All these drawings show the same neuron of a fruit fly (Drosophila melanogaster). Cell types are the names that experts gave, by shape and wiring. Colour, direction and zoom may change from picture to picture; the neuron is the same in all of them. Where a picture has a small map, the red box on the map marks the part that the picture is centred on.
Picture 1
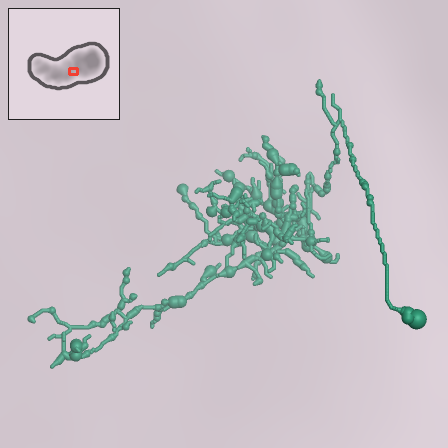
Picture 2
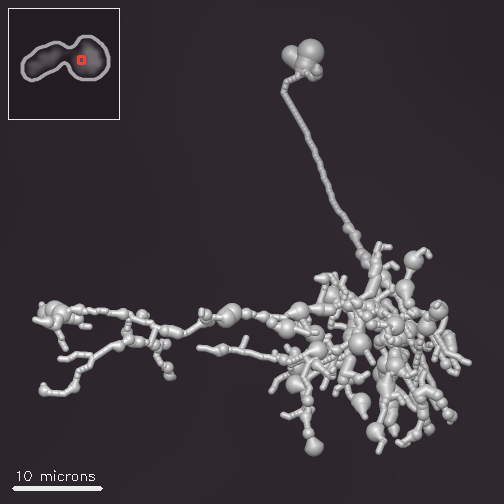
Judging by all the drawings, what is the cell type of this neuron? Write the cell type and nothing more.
Li14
